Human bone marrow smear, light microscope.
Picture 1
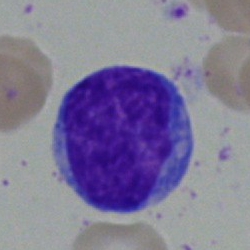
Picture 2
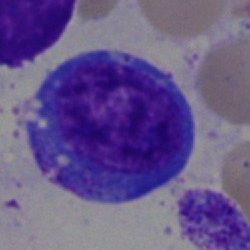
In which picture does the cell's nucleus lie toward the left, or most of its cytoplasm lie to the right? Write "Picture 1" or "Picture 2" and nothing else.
Picture 1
